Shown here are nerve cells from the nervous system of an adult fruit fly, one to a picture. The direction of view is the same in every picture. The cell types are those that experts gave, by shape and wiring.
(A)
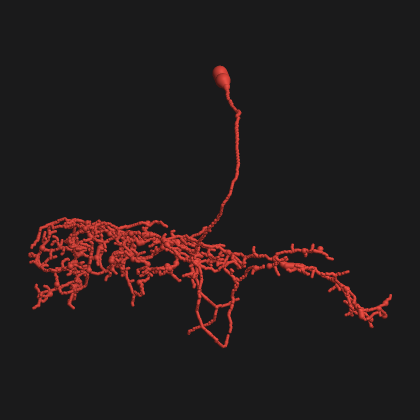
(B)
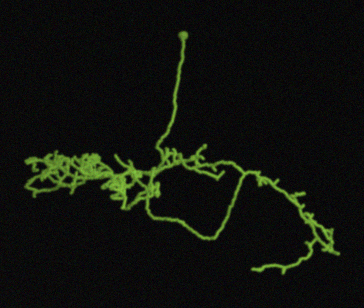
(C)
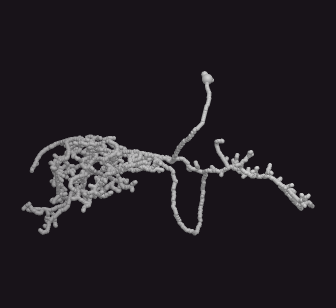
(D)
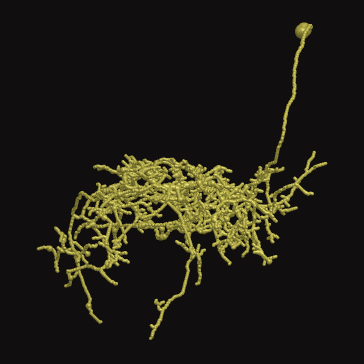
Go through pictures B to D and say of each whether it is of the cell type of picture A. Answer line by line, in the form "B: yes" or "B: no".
B: no
C: no
D: no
